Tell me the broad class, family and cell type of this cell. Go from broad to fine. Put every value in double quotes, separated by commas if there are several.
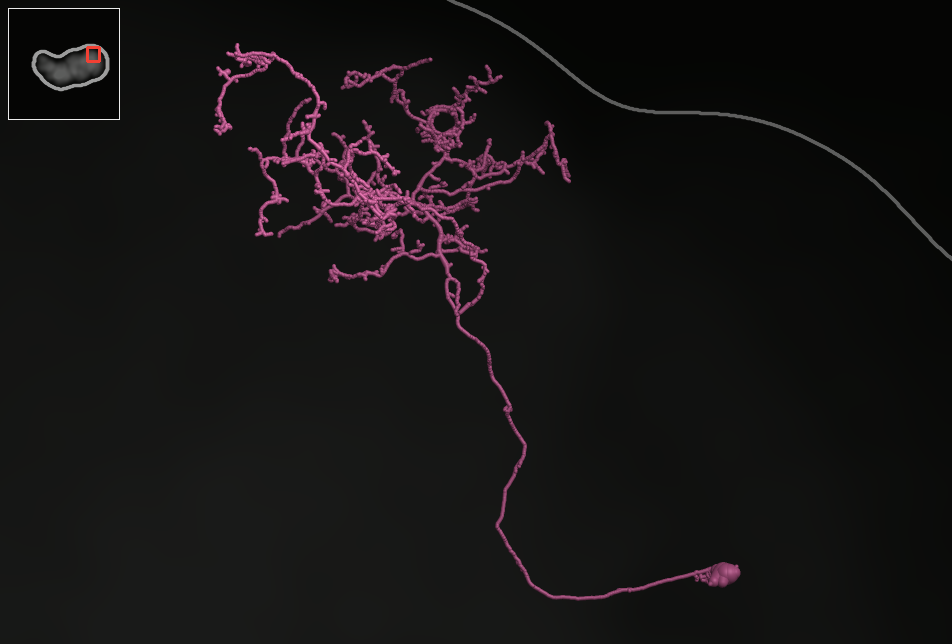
"central-brain intrinsic neuron", "hemilineage LHa2", "CB1114"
